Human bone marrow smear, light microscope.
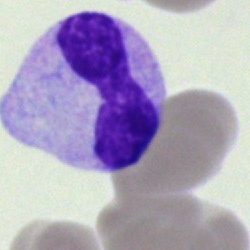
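Band neutrophil at centre. Nucleus toward right side. Chromatin dark purple, clumped, with lighter mottled patches. Cytoplasm pale lilac. Outline smooth, no surface projections.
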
